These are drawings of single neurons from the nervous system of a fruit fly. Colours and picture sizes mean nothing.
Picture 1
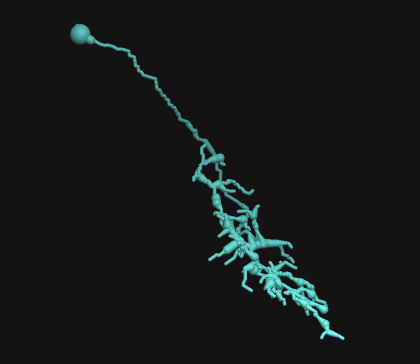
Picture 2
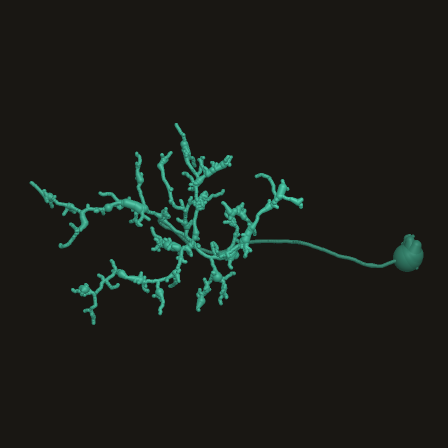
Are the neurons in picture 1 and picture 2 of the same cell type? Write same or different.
same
